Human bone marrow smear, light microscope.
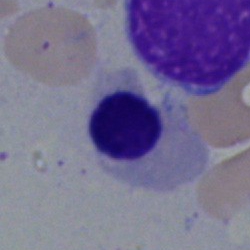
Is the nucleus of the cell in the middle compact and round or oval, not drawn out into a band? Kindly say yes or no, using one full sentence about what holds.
Yes, a round or oval nucleus, compact and not band-shaped, is present in the cell.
